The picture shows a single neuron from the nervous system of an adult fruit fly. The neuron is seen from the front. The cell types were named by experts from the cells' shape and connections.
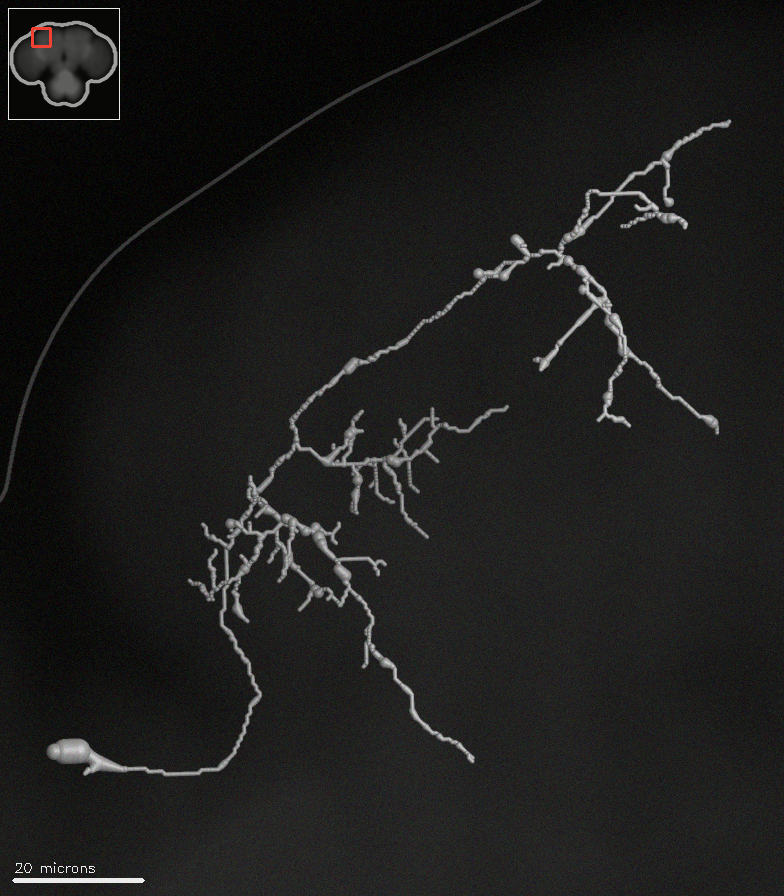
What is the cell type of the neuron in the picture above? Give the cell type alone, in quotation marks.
"LHAV2a2"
